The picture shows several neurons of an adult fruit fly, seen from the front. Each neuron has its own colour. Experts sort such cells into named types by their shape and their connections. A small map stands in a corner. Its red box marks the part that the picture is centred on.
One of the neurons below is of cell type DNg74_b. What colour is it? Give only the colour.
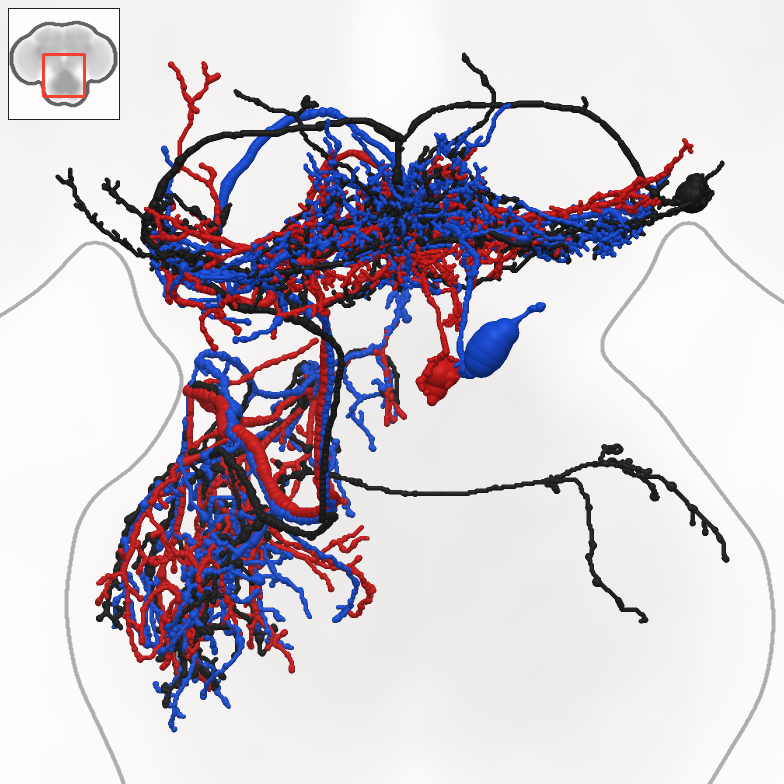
blue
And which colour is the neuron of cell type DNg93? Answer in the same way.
black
